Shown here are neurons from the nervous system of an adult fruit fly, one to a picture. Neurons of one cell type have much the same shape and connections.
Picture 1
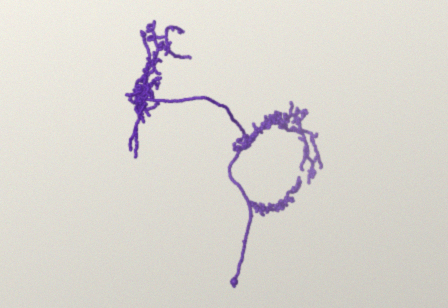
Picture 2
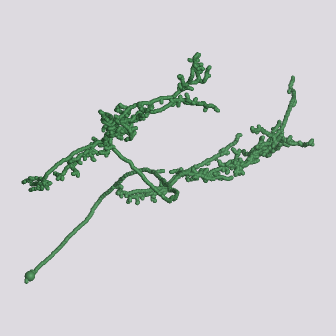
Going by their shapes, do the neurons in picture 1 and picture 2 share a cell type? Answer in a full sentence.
They are of the same cell type.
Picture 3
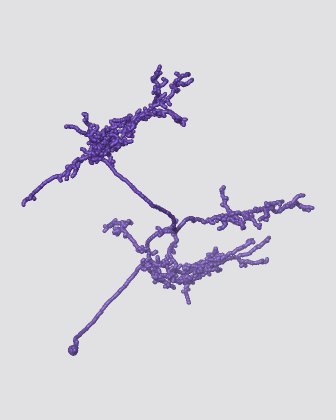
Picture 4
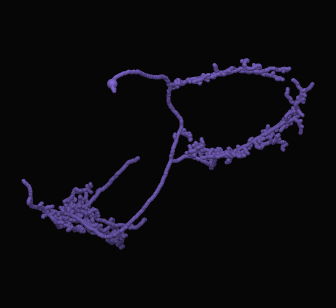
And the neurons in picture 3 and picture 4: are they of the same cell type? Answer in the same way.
They are of different cell types.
